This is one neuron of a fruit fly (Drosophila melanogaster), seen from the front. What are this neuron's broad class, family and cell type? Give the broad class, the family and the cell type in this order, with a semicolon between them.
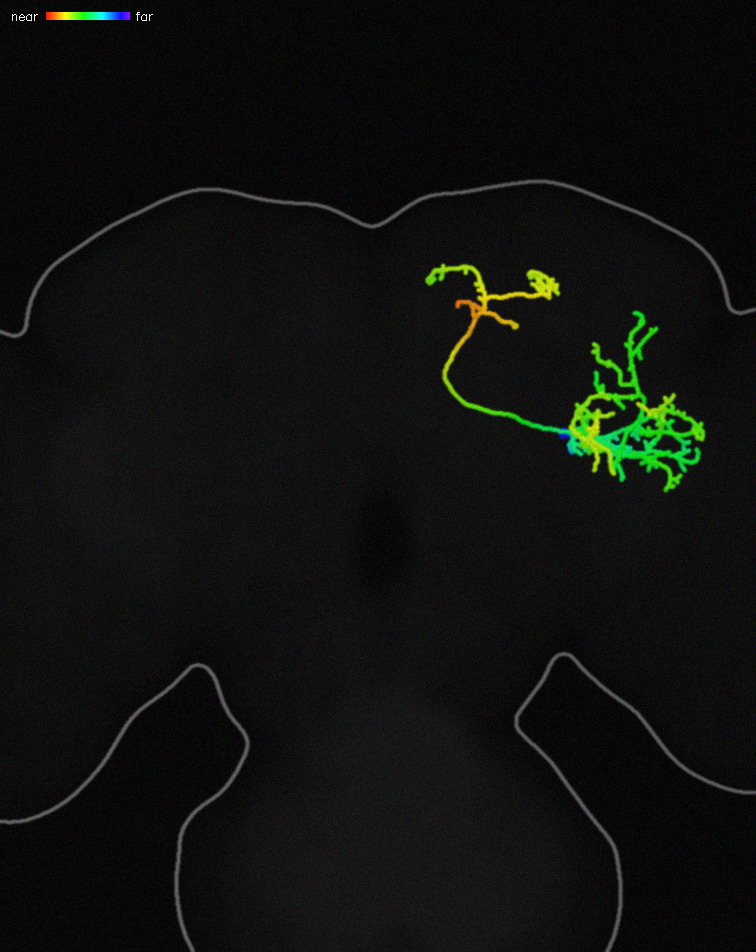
central-brain intrinsic neuron; hemilineage VLPl&p1_posterior; AVLP496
